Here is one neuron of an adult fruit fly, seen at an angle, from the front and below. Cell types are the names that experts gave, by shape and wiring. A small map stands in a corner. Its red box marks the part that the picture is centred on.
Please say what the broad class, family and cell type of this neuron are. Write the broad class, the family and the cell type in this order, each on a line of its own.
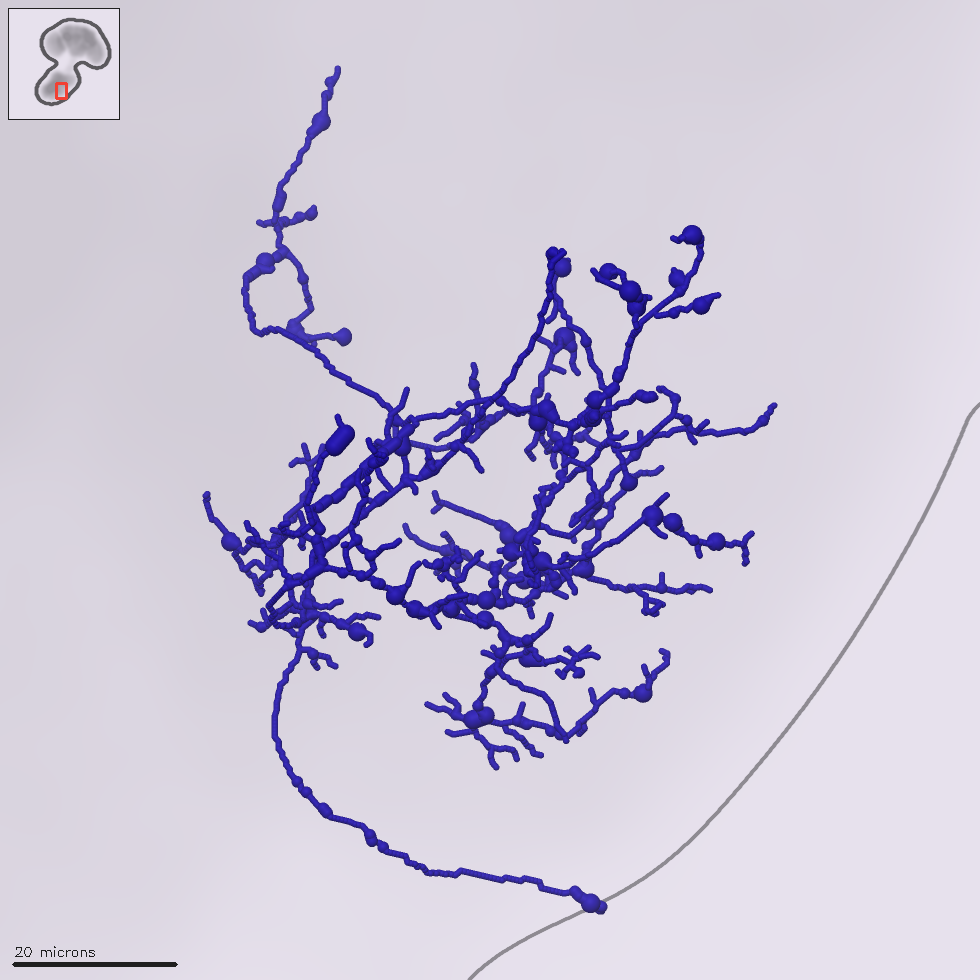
nerve-cord intrinsic neuron
hemilineage 01B
IN01B040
